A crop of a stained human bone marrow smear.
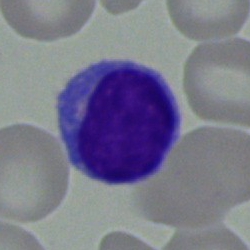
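Lymphocyte, the central cell of a stained human bone marrow smear. Its nucleus lies off-centre, pushed toward the right side of the cell, and its chromatin is dark purple and densely stained. The cytoplasm is scant and stained blue, forming a narrow crescent on the left side.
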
